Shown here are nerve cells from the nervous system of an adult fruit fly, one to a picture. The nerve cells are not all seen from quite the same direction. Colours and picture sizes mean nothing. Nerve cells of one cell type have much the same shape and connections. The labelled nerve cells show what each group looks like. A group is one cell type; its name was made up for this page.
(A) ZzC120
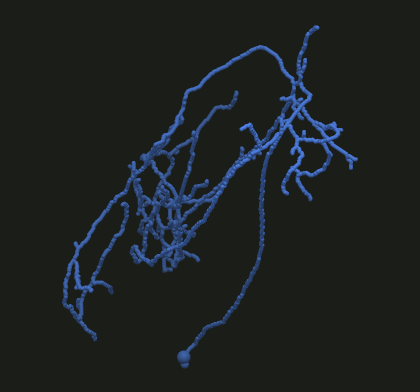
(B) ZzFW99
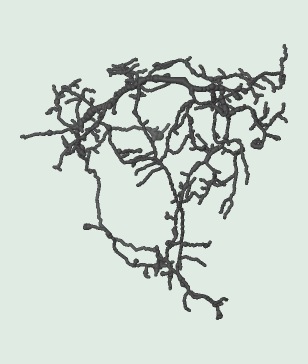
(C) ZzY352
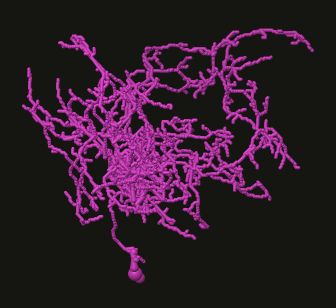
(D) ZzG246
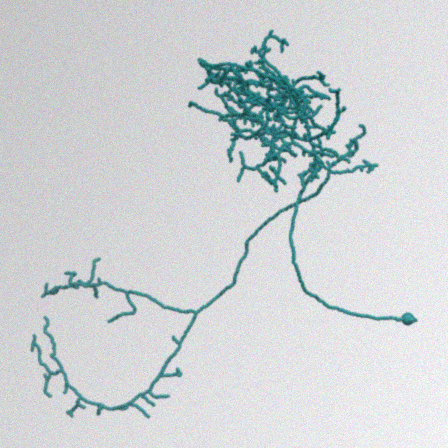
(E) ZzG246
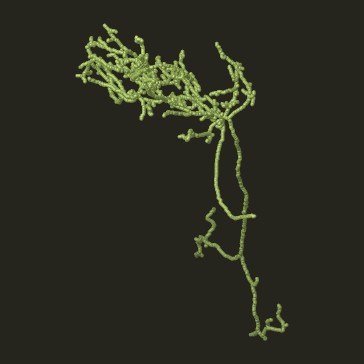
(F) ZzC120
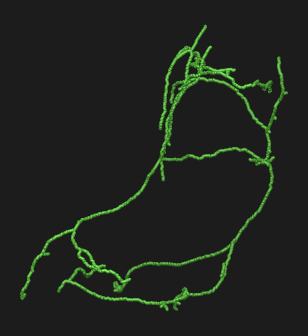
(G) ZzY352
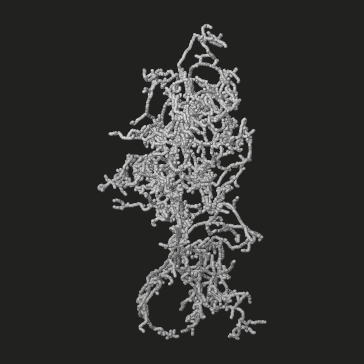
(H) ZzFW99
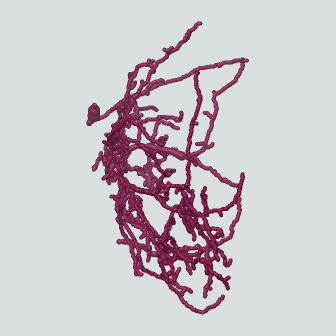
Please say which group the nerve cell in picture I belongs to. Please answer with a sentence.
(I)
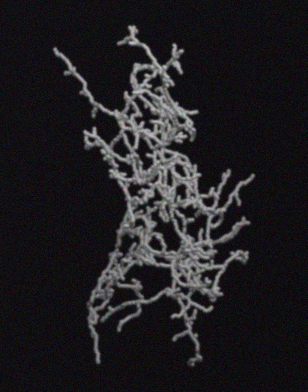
It belongs to ZzY352.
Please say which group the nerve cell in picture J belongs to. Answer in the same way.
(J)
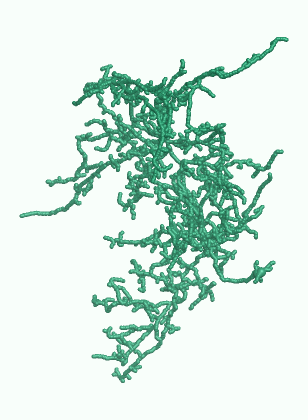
It belongs to ZzY352.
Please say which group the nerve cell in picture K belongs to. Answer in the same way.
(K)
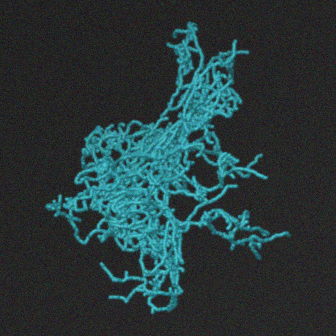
It belongs to ZzY352.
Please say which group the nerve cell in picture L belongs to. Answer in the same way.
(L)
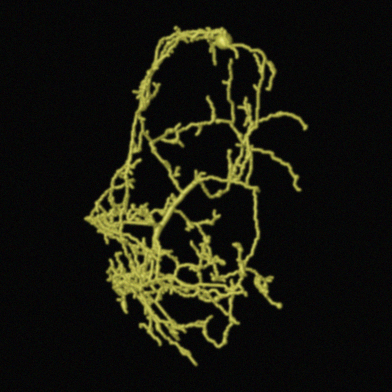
It belongs to ZzFW99.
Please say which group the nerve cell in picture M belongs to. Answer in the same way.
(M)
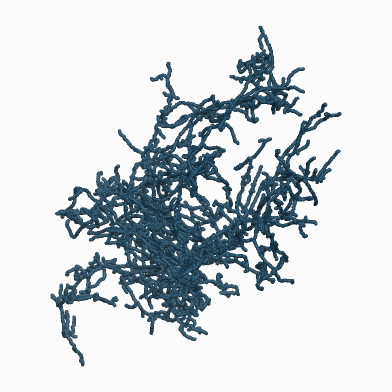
It belongs to ZzY352.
